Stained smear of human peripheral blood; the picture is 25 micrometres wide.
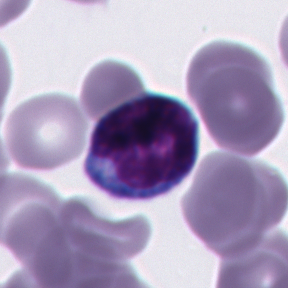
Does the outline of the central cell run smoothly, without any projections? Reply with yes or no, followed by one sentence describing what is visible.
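Yes. The cell has a smooth, roughly oval outline.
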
